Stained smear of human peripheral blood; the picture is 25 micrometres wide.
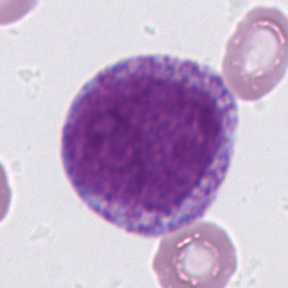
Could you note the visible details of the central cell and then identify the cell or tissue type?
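Notice first that the outline of this cell is roughly round. Now find the nucleus: it lies off-centre, toward the upper left. Its chromatin is fine and fairly evenly spread. Scattered through the cytoplasm you can see dark purple granules. This cell is a promyelocyte.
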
